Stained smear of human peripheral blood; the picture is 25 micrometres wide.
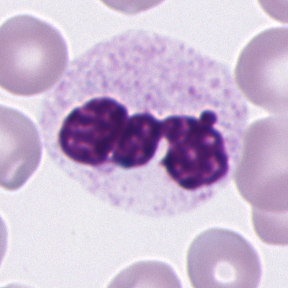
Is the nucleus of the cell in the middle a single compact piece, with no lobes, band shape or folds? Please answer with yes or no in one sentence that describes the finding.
No, the nucleus of this cell is divided into two or more lobes.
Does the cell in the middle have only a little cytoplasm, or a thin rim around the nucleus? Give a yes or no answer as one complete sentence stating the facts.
No, the cytoplasm is broad rather than a narrow rim.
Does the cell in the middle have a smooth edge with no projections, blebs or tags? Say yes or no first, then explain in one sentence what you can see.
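Yes. The cell has a round, smooth outline.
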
